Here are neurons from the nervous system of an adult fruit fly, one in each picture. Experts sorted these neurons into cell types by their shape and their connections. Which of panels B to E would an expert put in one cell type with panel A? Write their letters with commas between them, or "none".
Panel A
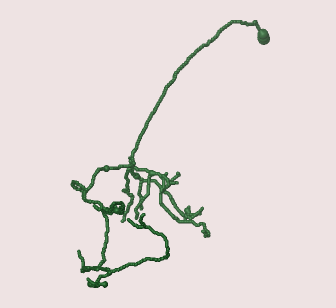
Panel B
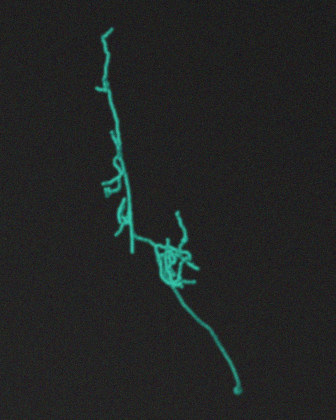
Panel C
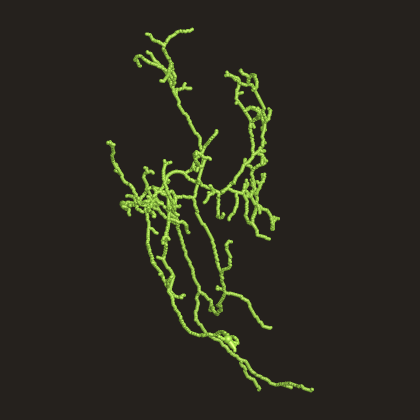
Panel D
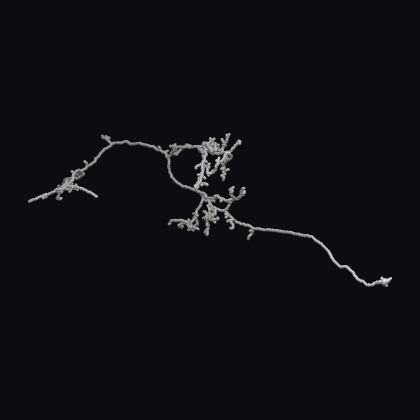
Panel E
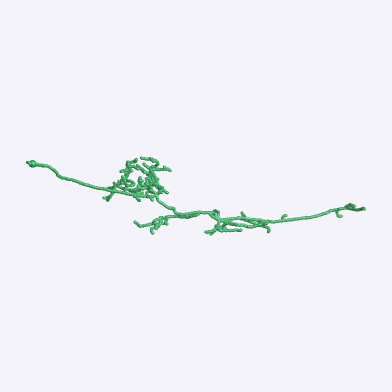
B, E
